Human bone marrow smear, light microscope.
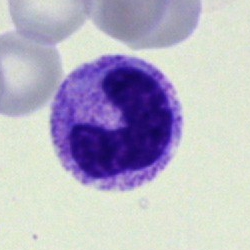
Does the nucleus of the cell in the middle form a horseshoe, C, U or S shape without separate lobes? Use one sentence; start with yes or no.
Yes, drawn out into a curved band, the nucleus shows no separate lobes.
